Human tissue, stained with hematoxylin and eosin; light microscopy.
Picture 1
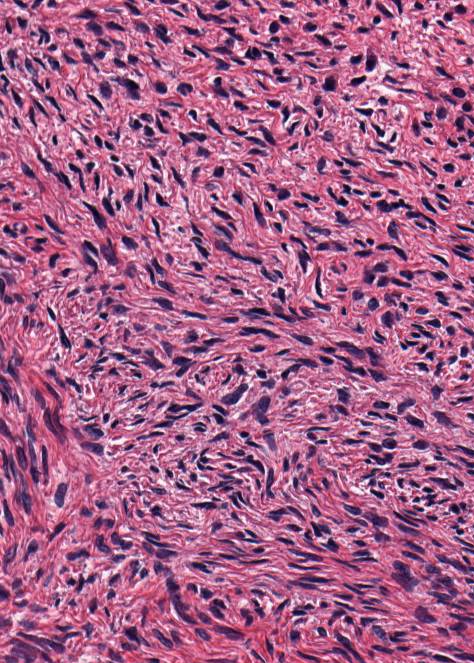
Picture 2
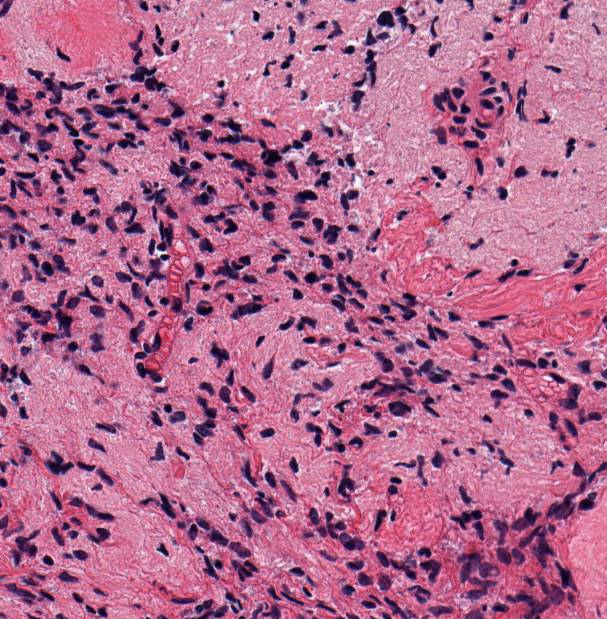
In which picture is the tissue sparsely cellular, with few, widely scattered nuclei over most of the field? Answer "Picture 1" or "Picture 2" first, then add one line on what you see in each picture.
Picture 2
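What picture 1 shows: The whole field is a dense sheet of spindle cells arranged in short intersecting fascicles running in varying directions.
What picture 2 shows: Cells lie singly and loosely scattered through a pink fibrillary background without forming glands, nests or other units.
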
